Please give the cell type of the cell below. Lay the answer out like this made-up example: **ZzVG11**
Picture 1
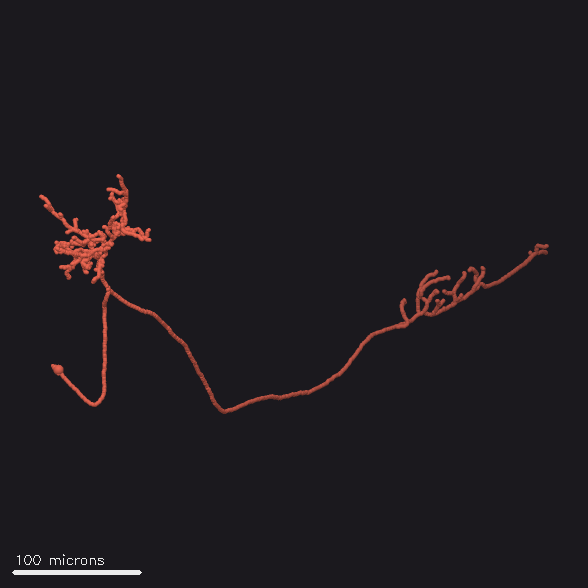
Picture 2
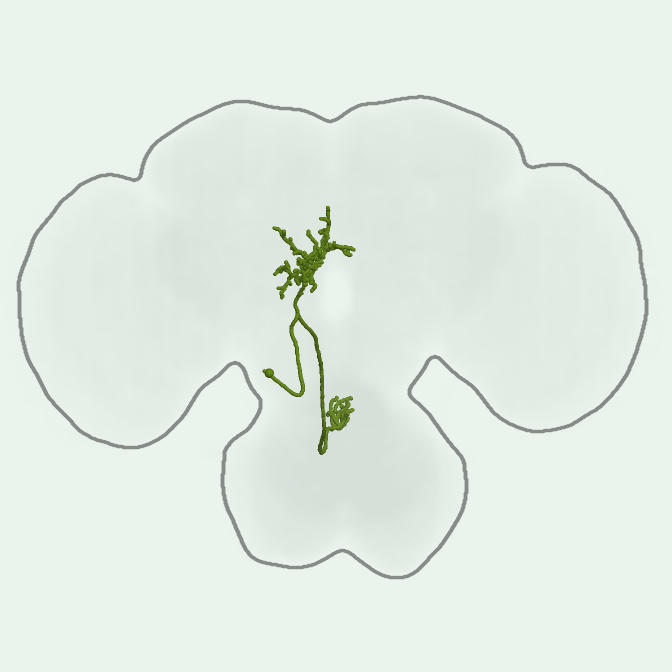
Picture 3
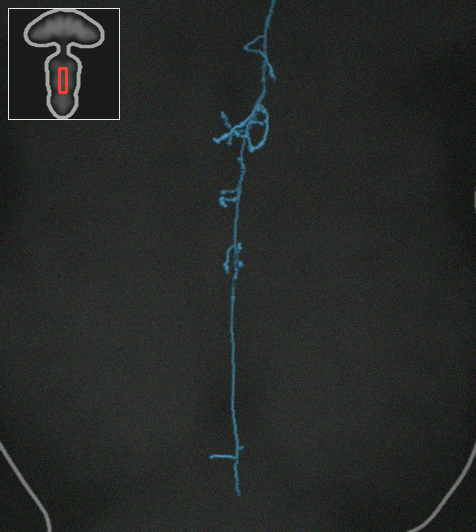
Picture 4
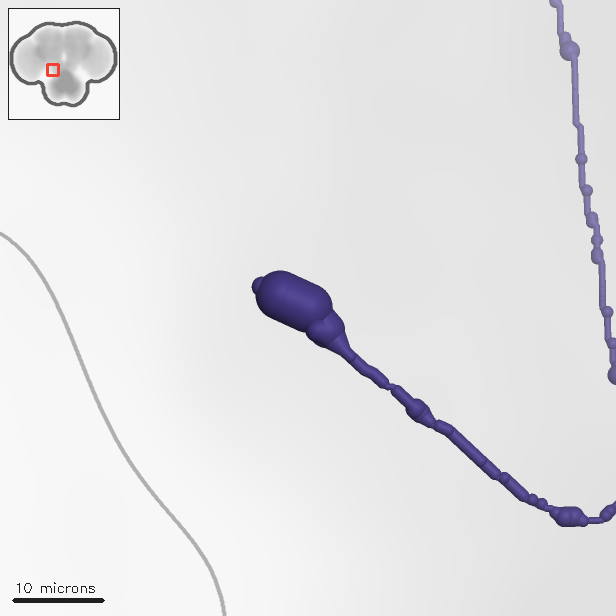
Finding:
**DNg02_f**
